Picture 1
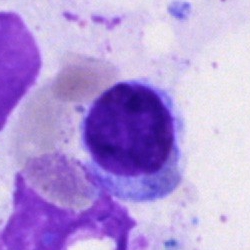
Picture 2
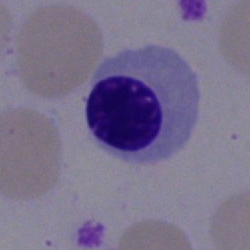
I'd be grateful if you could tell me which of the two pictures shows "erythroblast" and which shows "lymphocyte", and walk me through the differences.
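Picture 1 shows a lymphocyte; picture 2 shows an erythroblast. In both, the chromatin is dense and dark purple, though in picture 1 it also has darker clumps. The lymphocyte has only a narrow rim of cytoplasm, widest below the nucleus, while the erythroblast has a broad, pale greyish-blue rim that is widest at the upper right. The erythroblast nucleus lies off-centre toward the left. The lymphocyte shows no nucleolus, and its outline is smooth and rounded, without surface projections.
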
